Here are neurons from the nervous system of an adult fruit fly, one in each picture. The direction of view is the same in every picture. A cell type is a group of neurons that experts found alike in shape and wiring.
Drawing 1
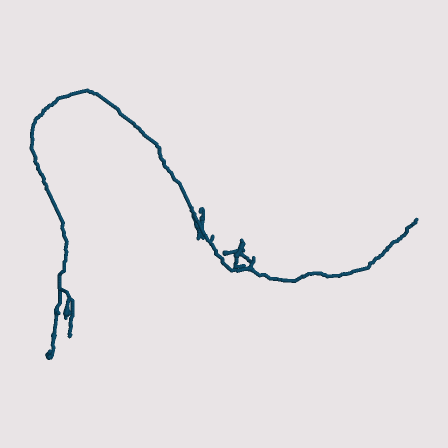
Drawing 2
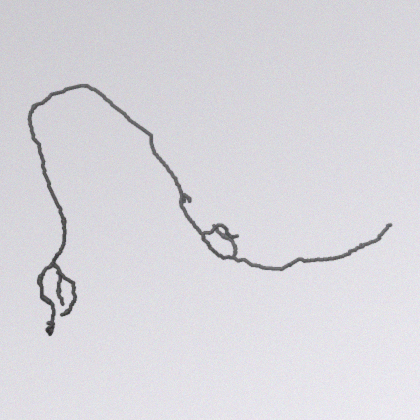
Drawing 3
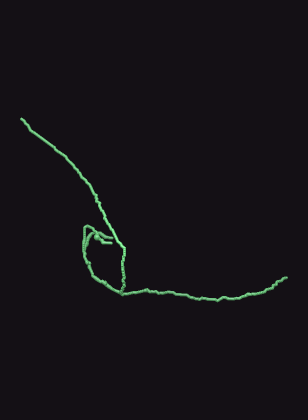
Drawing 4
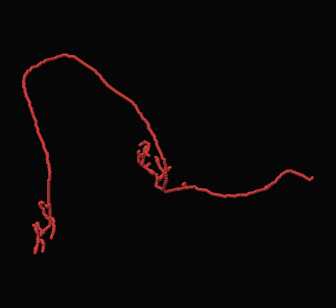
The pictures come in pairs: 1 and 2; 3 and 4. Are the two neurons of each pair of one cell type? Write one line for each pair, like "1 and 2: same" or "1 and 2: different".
1 and 2: same
3 and 4: same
